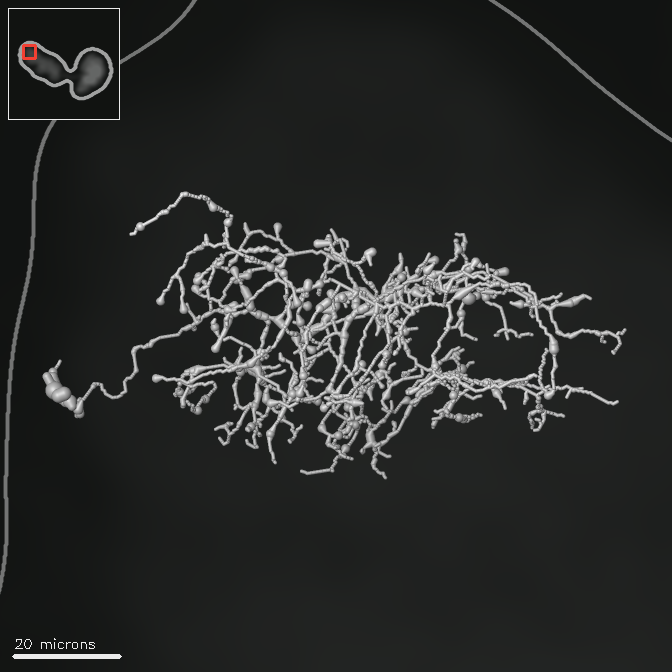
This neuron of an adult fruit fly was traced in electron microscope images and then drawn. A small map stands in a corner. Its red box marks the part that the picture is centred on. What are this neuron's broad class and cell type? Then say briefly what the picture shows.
This is a nerve-cord intrinsic neuron. Its cell type is INXXX369. The cell body is on the left of the picture. From left to right in the picture it spans about 110 microns. The picture shows more than a hundred branch ends.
